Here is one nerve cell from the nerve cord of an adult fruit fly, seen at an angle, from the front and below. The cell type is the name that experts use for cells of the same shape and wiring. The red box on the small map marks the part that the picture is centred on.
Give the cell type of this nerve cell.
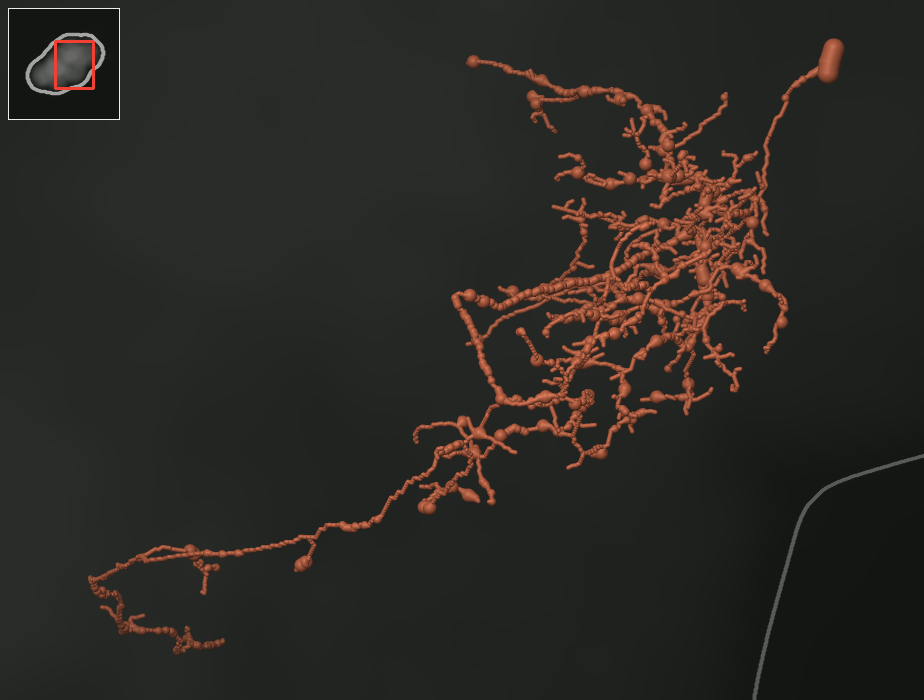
IN17A093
